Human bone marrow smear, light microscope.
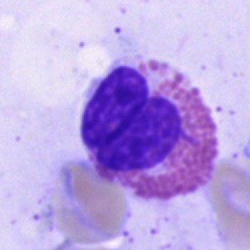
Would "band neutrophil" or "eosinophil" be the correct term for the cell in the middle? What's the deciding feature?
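It is an eosinophil. Granules come first: the cytoplasm is packed with coarse pink-red granules, round and fairly even in size.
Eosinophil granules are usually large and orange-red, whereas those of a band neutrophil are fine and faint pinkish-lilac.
These coarse pink-red granules set this cell apart from a band neutrophil. As for the nucleus, it sits toward the left side of the cell with most of the granular cytoplasm to the right, and its chromatin is dense and stains dark purple.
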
